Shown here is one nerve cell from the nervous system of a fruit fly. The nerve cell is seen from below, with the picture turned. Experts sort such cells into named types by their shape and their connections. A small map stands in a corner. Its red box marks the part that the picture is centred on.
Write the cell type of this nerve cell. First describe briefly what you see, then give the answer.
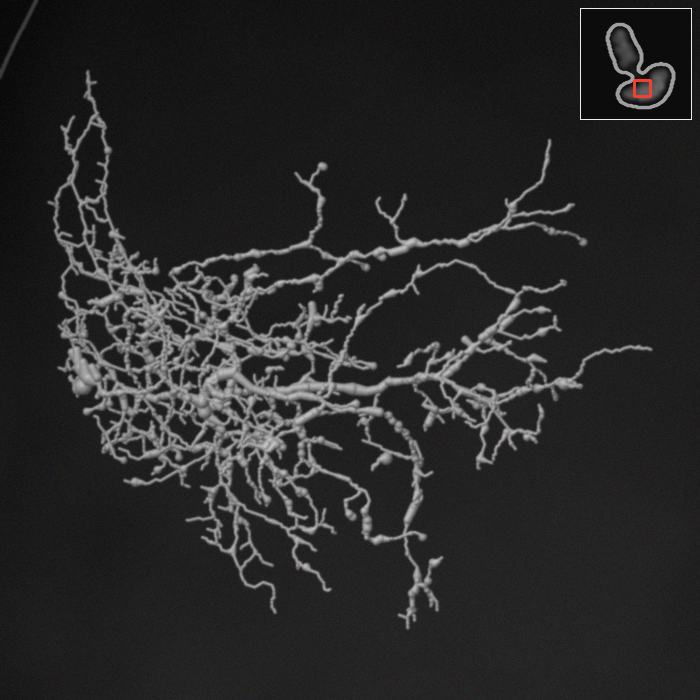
It lies in the brain. The picture shows more than a hundred branch ends. It is a central-brain intrinsic neuron. The cell type is GNG131.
